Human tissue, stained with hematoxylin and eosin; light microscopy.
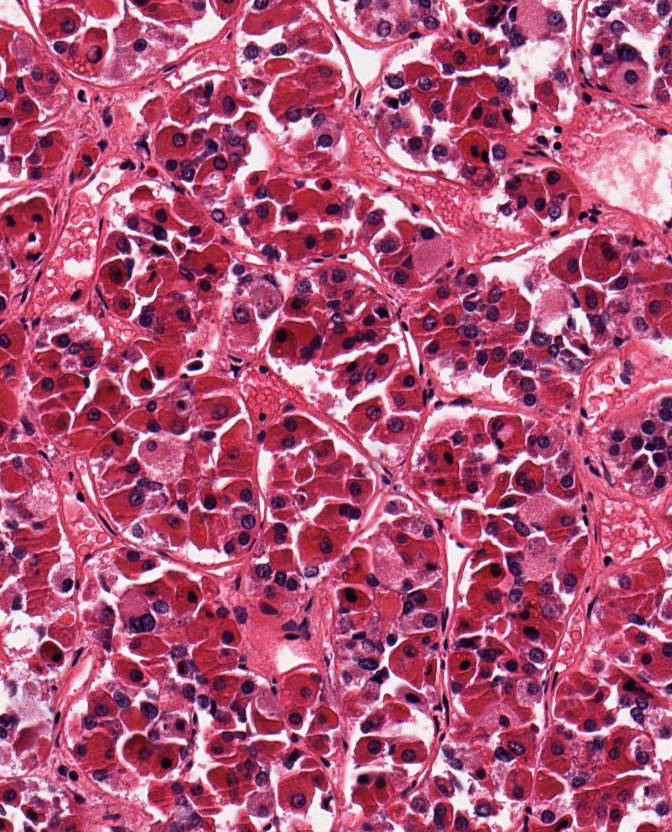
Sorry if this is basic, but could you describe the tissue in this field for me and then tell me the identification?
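Throughout, cells lie in rounded nests separated by thin pink fibrous septa. Larger cells with pale purple-grey cytoplasm are scattered among the red cells. Nuclei are round, dark purple, mostly single and central. No gland lumina or ducts appear within the nests. This is pituitary.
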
